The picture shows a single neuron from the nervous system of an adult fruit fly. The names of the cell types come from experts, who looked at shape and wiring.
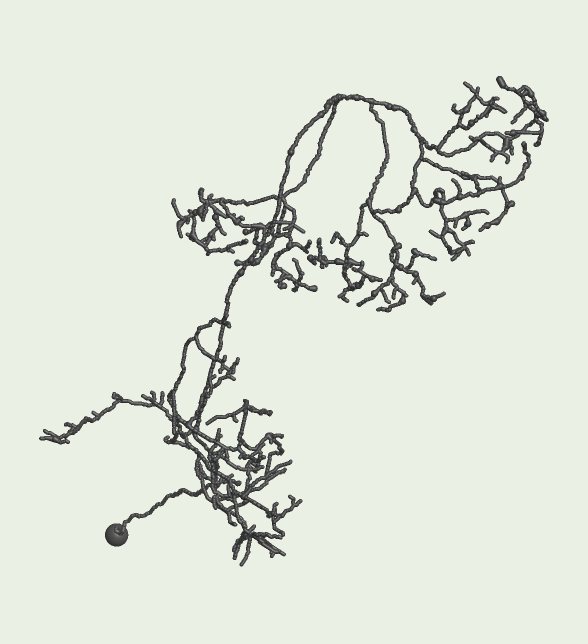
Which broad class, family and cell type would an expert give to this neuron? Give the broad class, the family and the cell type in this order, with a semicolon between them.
central-brain intrinsic neuron; hemilineage DL1_dorsal; FB6B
